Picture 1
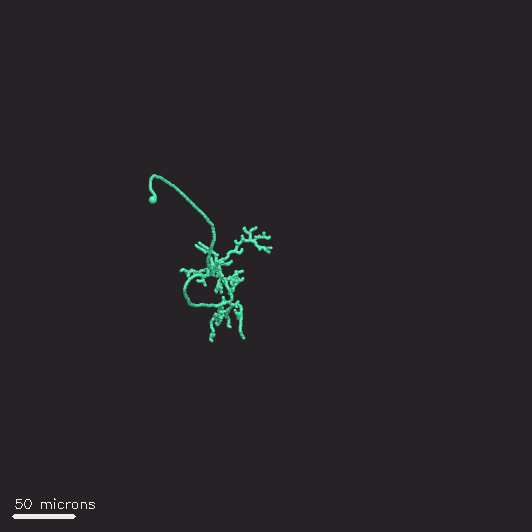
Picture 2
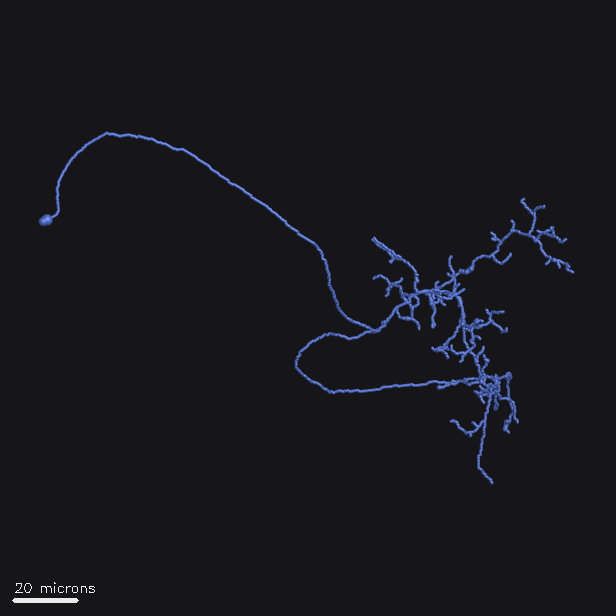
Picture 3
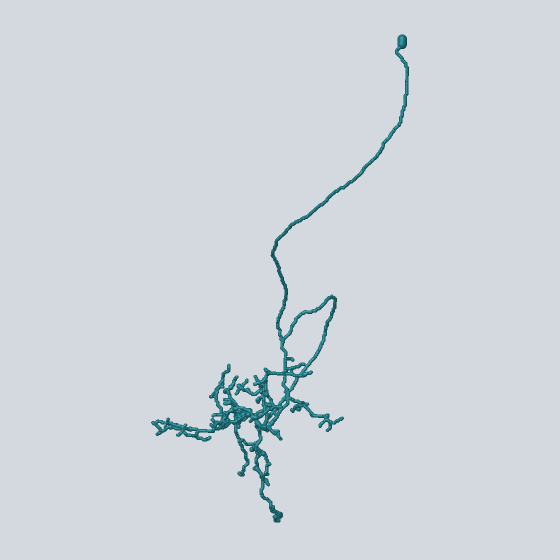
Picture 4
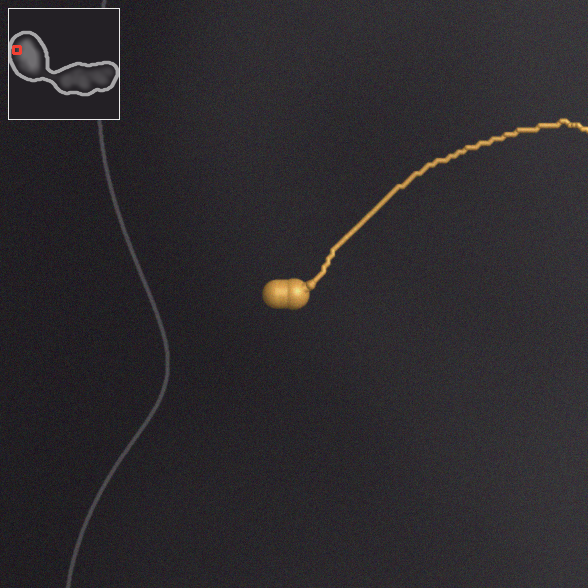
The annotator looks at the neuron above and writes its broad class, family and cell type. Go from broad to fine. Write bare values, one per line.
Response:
central-brain intrinsic neuron
hemilineage AOTUv1_ventral
CB1896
